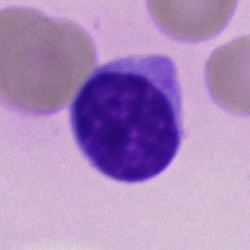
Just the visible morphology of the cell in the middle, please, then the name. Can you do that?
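Chromatin dark and dense, with small paler spots scattered through it. Cytoplasm scant, lying mainly as a cap on the upper right side of the nucleus, where it forms an angular corner rather than a smooth curve. No granules visible in the cytoplasm. Cell type: lymphocyte.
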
